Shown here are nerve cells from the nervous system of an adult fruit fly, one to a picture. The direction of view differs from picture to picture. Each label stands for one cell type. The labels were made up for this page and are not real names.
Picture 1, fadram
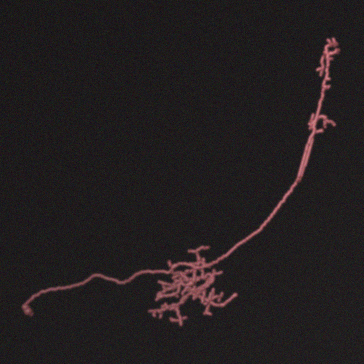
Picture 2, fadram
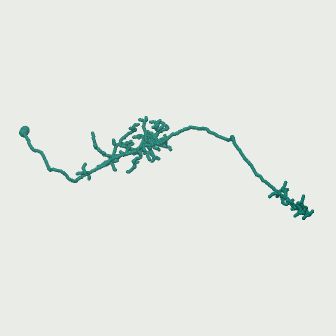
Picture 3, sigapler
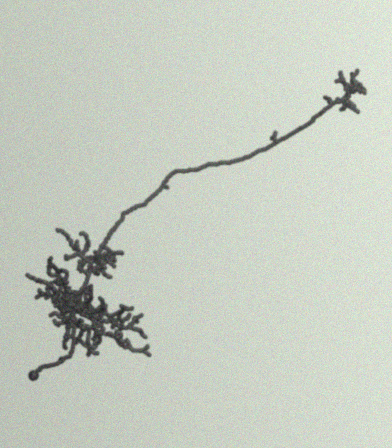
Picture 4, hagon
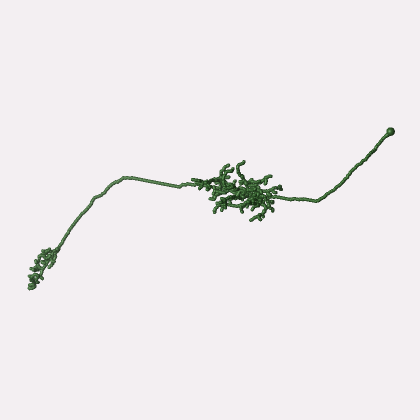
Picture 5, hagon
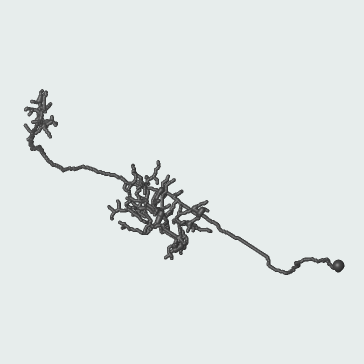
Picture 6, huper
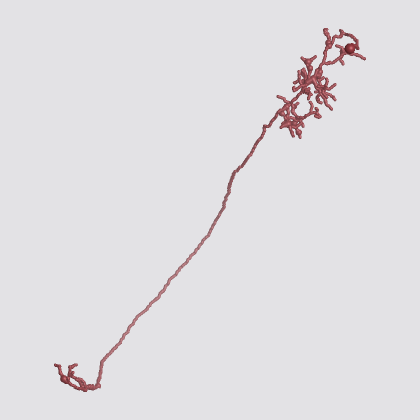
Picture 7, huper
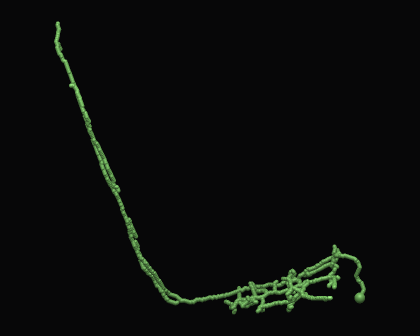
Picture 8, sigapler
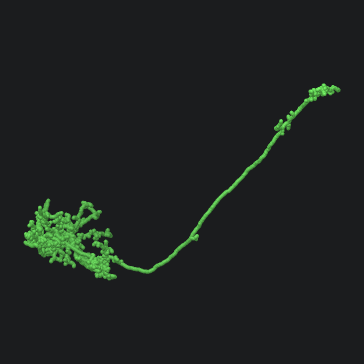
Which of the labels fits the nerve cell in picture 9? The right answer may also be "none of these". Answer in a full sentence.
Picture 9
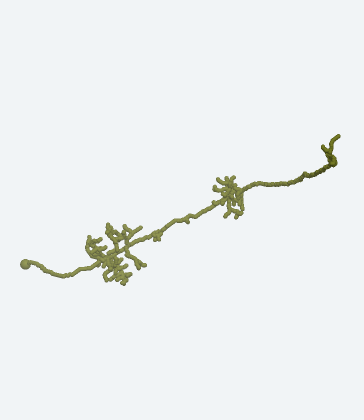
It belongs to none of these.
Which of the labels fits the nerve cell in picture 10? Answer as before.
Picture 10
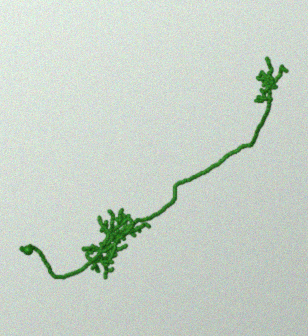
It belongs to hagon.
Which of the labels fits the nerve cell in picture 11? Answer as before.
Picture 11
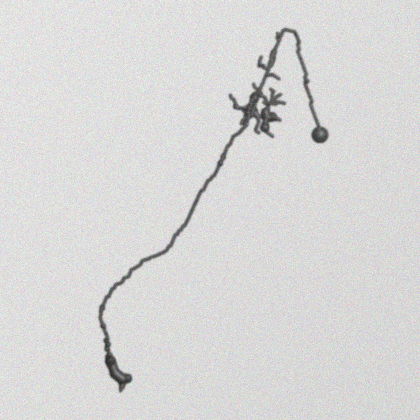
It belongs to none of these.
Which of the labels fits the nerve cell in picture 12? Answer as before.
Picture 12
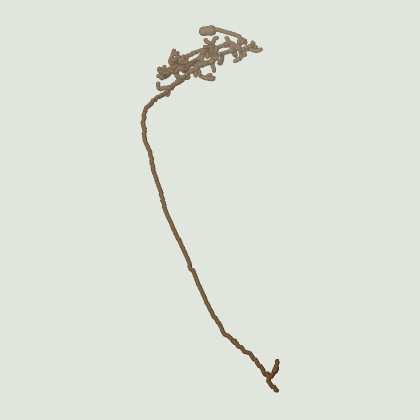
It belongs to huper.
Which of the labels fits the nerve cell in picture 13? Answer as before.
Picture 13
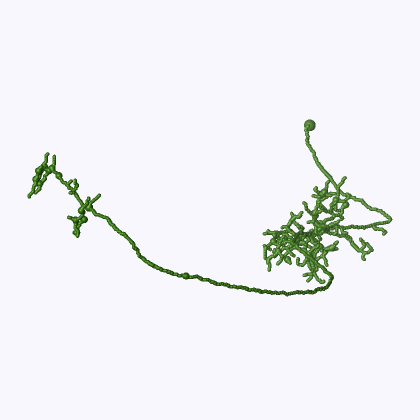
It belongs to fadram.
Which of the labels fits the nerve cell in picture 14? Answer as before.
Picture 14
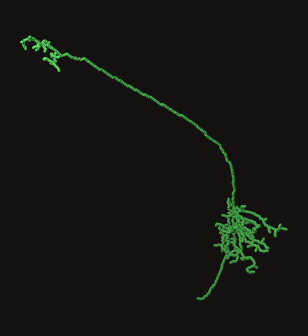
It belongs to hagon.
